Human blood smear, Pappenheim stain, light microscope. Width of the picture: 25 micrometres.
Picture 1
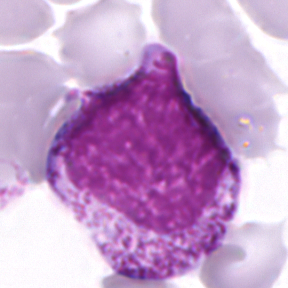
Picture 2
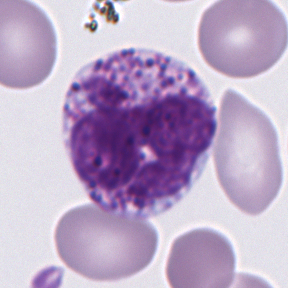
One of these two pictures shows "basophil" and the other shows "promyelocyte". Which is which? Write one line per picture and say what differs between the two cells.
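Picture 1 – promyelocyte. The nucleus is a single unlobed mass filling most of the cell.
Picture 2 – basophil. The nucleus is divided into several broad lobes that fill most of the cell.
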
